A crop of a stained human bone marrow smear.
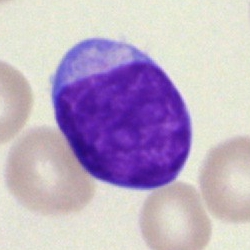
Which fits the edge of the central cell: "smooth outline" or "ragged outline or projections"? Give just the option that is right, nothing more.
Smooth outline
